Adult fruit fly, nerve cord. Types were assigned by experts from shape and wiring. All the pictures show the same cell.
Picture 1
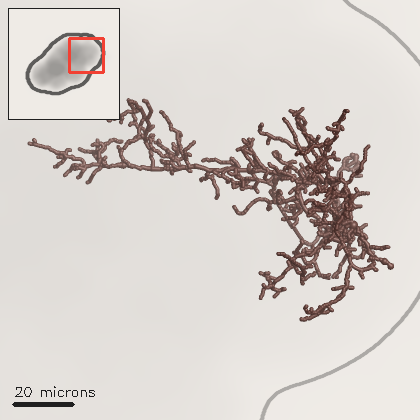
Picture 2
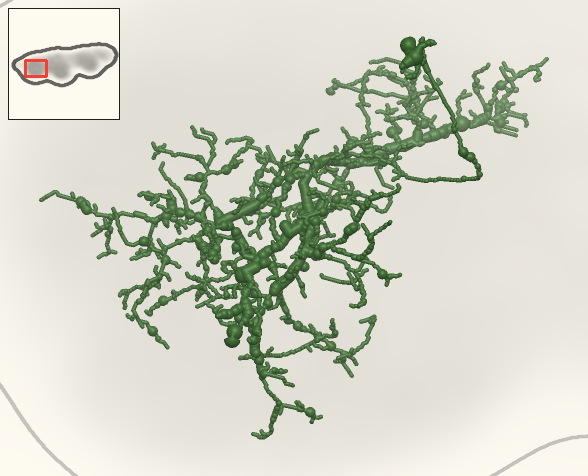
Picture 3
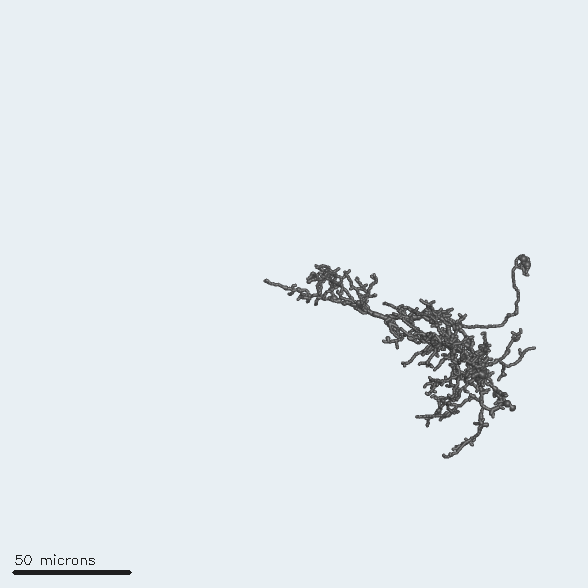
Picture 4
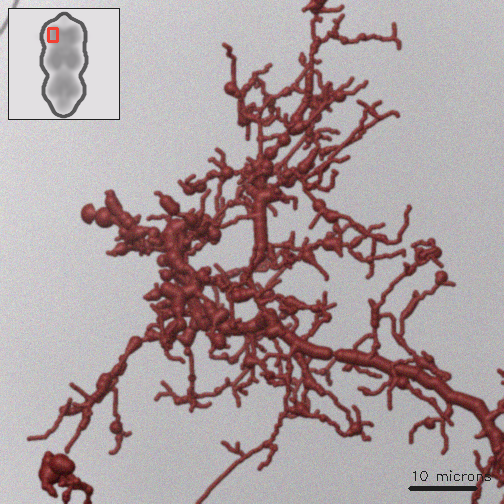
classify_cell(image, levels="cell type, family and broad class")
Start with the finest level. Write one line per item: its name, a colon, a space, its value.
cell type: IN21A028
family: hemilineage 21A
broad class: nerve-cord intrinsic neuron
